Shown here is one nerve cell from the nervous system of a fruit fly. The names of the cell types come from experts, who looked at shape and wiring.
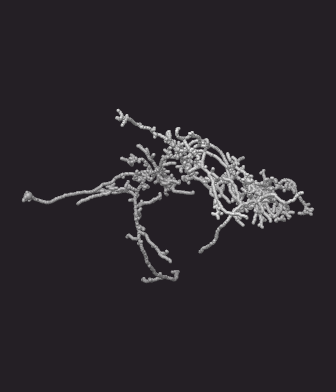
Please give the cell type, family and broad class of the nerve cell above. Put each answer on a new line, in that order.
PS002
hemilineage SMPad2
central-brain intrinsic neuron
